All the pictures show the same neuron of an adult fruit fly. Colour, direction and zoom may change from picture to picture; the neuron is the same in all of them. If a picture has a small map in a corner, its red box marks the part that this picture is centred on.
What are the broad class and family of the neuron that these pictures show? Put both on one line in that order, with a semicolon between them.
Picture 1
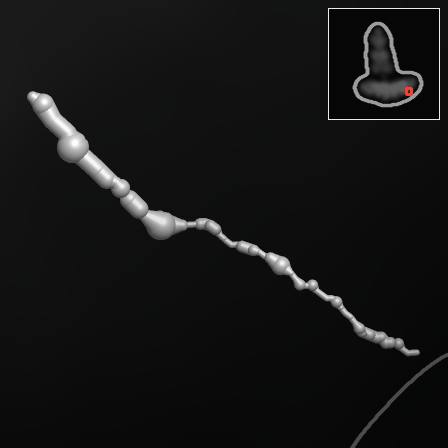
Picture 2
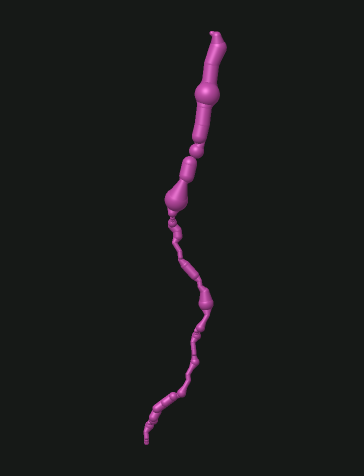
photoreceptor or other optic-lobe sensory neuron; class visual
